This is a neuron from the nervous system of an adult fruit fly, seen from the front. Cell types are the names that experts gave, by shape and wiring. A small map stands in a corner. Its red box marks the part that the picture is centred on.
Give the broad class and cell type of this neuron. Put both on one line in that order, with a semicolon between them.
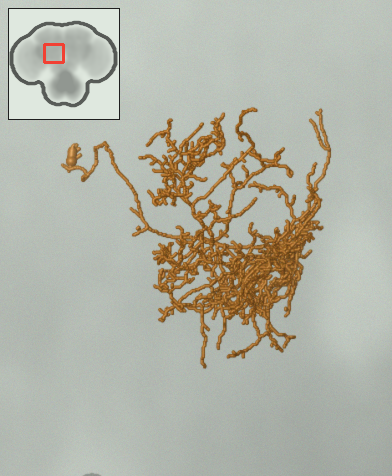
central-brain intrinsic neuron; VES059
